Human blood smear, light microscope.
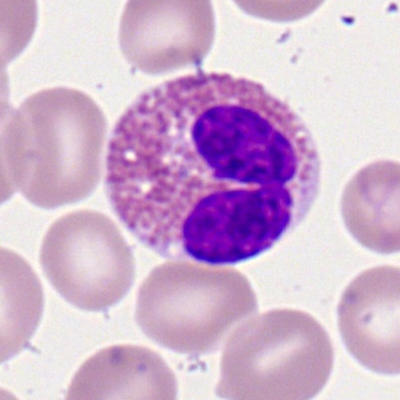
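Eosinophil in a stained human blood smear: the nucleus sits toward the right of the cell, its chromatin dense and dark purple. There's plenty of cytoplasm, most of it to the left of the nucleus, and it's packed with coarse pink-orange granules.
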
